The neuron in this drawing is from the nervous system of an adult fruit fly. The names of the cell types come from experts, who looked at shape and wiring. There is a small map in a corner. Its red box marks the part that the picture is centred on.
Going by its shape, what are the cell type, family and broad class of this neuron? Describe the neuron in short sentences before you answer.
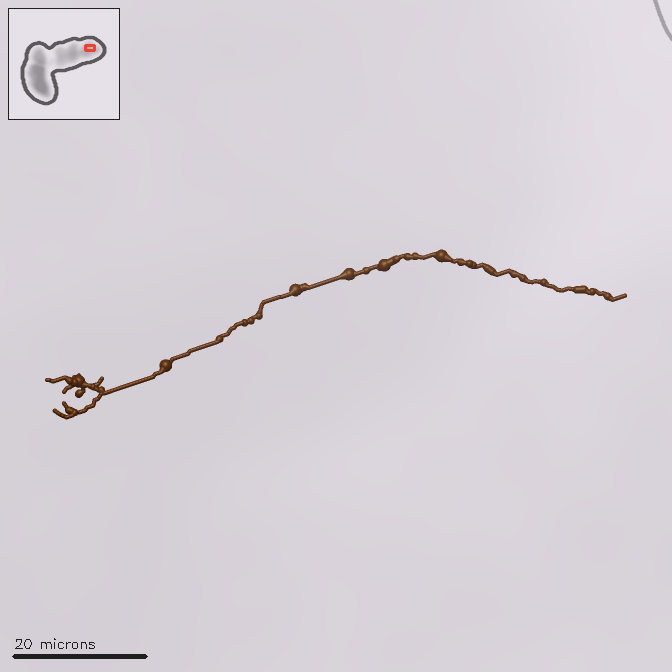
No cell body is drawn. By the scale bar it is about 90 microns wide in this view. There are a dozen or fewer branch ends. Its cell type is SNta29. The name of its family is class mechanosensory tactile. It is a sensory neuron entering the nerve cord.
